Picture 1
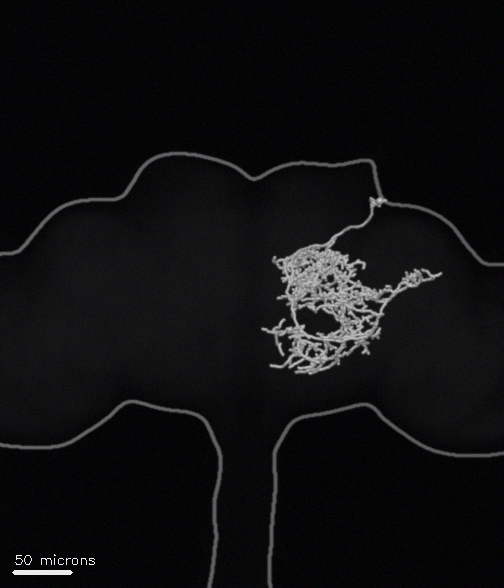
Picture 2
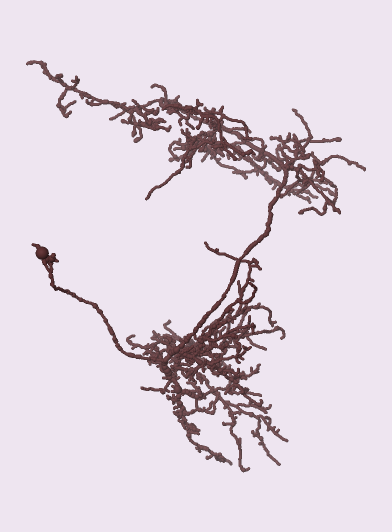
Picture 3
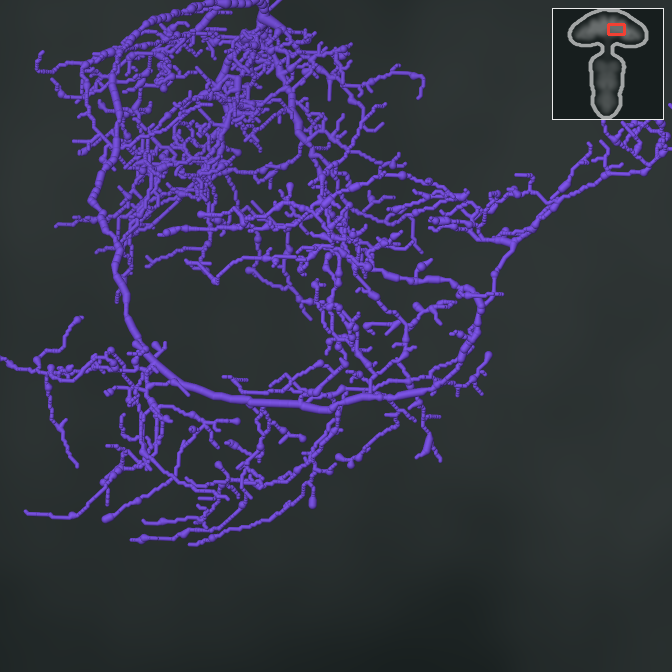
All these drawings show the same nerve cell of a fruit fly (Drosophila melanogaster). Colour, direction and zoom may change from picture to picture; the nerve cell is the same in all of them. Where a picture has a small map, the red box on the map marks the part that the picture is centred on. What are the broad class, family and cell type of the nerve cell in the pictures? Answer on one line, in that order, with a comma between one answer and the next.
central-brain intrinsic neuron, hemilineage ALl1_ventral, VES012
